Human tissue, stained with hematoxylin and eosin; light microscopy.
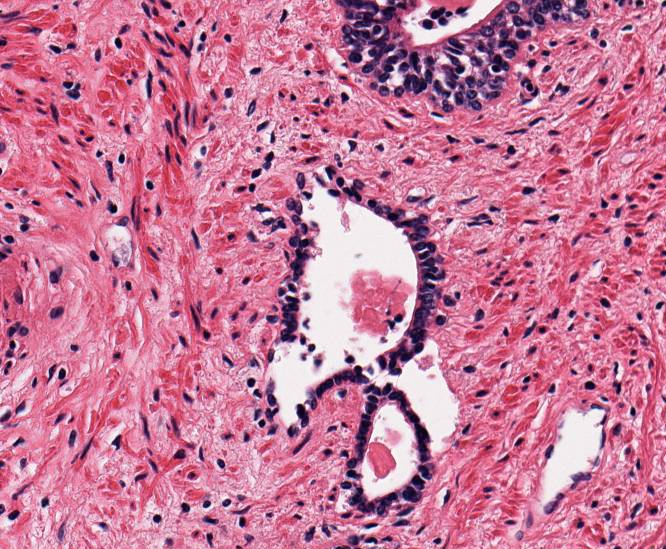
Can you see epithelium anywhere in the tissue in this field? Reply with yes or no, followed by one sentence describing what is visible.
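Yes. The central gland is lined by a single layer of cuboidal cells with dark nuclei.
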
